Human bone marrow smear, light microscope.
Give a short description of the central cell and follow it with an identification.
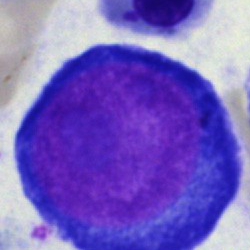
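Round to slightly polygonal, the cell has fairly smooth edges. Its nucleus contains purple chromatin that is finely granular and evenly spread. Deep blue cytoplasm forms a rim around the nucleus, widest toward the lower right. Answer: proerythroblast.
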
